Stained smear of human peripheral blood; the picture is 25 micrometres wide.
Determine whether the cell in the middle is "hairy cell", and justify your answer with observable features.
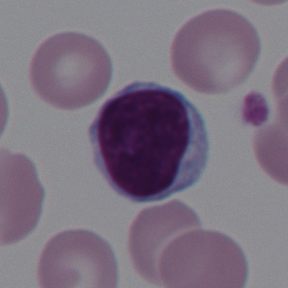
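The cell is about 10 micrometres across and about 1.5 times as wide as a red cell lying whole in the picture, a size that goes with typical lymphocyte.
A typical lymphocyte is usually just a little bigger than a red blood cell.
Its nucleus, about 10 by 8 micrometres, fills about 70% of the cell's area, which sides with typical lymphocyte and against hairy cell.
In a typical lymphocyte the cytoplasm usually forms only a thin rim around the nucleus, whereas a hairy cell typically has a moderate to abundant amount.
The outline is roughly round and smooth, which counts against hairy cell.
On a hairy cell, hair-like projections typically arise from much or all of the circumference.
No nucleolus can be seen; this does not separate the two names.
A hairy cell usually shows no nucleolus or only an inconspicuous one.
The cell is therefore a typical lymphocyte, not a hairy cell.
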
